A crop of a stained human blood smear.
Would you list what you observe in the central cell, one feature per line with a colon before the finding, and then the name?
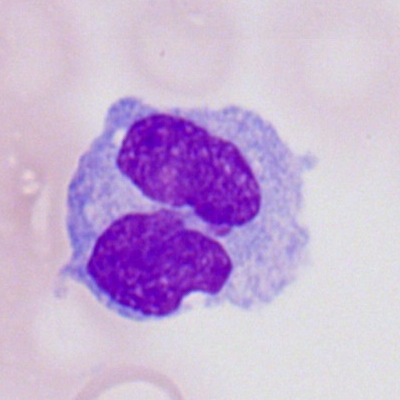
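Nucleus: looks like two separate lobes, one lying above the other
Chromatin: dark purple, coarsely clumped, paler patches between the clumps
Cytoplasm: a moderate amount, pale greyish blue
Rim: seems wider on the right side than on the left
Name: monocyte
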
